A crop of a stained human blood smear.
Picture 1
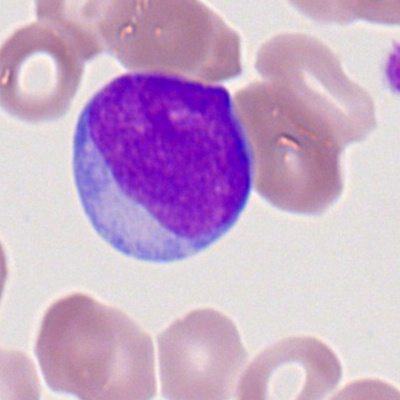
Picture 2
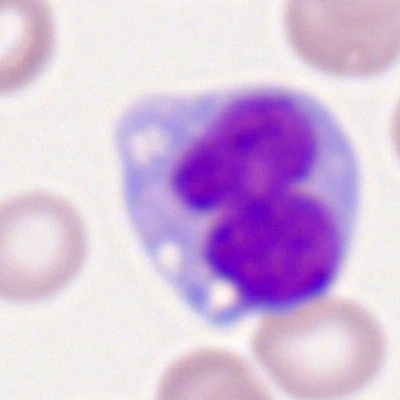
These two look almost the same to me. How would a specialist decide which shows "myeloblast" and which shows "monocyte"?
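In picture 1 is a myeloblast, and in picture 2 a monocyte. Their outlines differ: the myeloblast is round with a smooth edge and no surface projections, while the monocyte's outline is irregular rather than round. In the myeloblast, the cytoplasm forms a pale blue crescent along the lower left side.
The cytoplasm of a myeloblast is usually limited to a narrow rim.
The cytoplasm of the monocyte is pale blue-grey.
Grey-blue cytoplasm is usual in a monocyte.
Neither cell shows distinct granules in its cytoplasm, but they differ in vacuoles: the myeloblast has none, whereas the monocyte has a few small clear ones to the left of its nucleus. The purple chromatin of the myeloblast has a mottled texture with small paler patches. Red cells lie scattered around the monocyte.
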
